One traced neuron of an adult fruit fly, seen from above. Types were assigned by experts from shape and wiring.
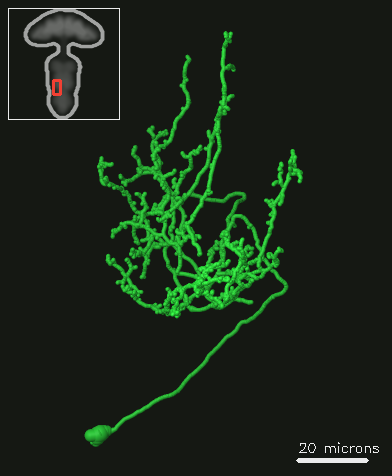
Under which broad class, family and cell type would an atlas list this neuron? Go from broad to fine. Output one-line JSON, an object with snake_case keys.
{"broad_class": "nerve-cord intrinsic neuron", "family": "hemilineage 01B", "cell_type": "IN01B024"}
